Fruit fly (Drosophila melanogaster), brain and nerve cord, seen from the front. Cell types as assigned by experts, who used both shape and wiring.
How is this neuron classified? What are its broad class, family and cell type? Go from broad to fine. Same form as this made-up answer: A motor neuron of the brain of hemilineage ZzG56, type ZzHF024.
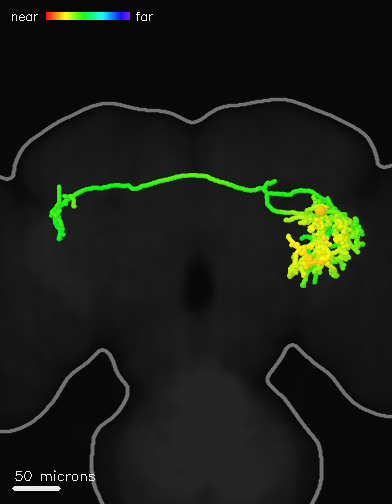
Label: A central-brain intrinsic neuron of hemilineage VLPl&d1_dorsal, type AVLP235.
